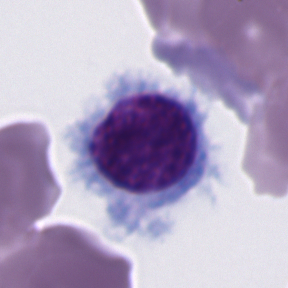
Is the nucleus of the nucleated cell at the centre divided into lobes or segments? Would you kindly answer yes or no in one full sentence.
No, in this cell the nucleus is one undivided round, oval or kidney-shaped compact mass.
